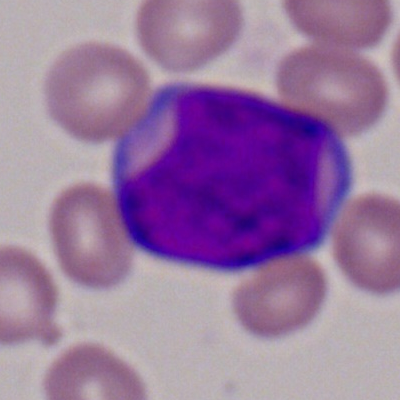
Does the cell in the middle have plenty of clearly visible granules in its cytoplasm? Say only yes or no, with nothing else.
No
